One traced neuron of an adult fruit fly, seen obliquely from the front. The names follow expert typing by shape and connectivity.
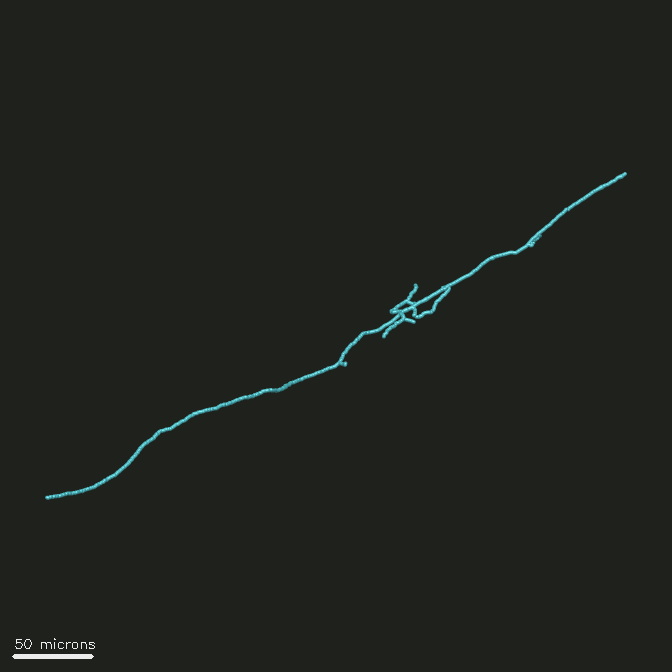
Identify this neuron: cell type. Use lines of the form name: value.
cell type: SApp08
